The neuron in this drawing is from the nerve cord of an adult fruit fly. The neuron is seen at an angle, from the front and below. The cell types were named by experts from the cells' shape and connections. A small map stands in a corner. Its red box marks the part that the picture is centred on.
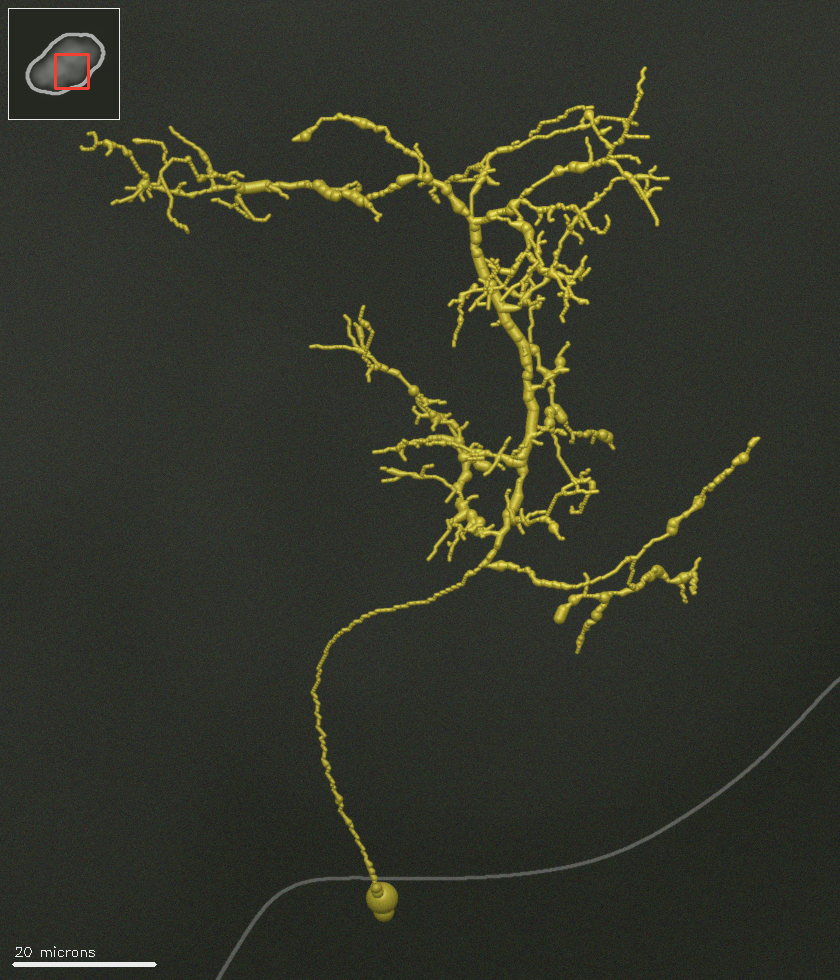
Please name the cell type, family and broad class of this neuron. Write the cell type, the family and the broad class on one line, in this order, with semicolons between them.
IN20A.22A036; hemilineage 20A.22A; nerve-cord intrinsic neuron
